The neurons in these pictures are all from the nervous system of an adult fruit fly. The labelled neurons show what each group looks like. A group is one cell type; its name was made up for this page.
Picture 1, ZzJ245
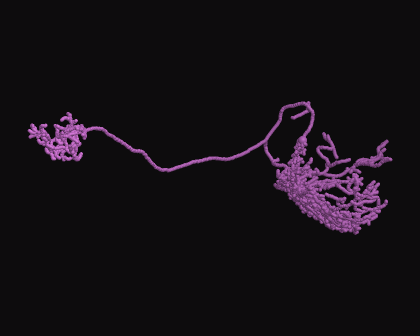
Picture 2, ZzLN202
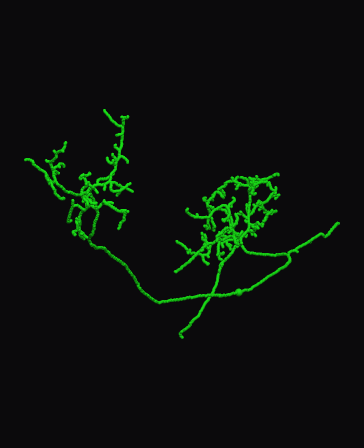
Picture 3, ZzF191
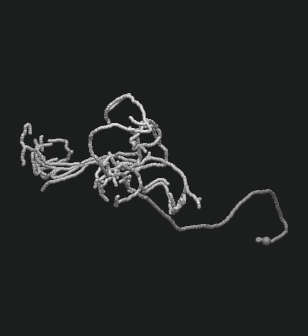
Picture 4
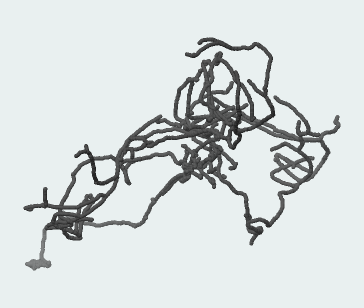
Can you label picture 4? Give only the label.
ZzF191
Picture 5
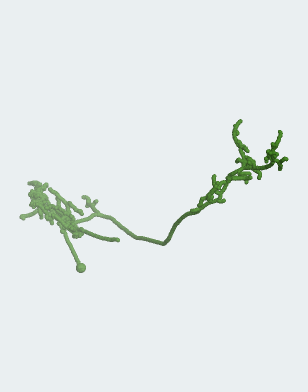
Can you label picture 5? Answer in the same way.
ZzLN202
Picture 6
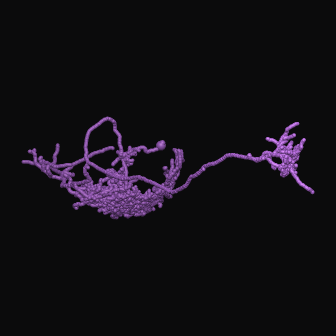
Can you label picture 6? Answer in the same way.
ZzJ245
